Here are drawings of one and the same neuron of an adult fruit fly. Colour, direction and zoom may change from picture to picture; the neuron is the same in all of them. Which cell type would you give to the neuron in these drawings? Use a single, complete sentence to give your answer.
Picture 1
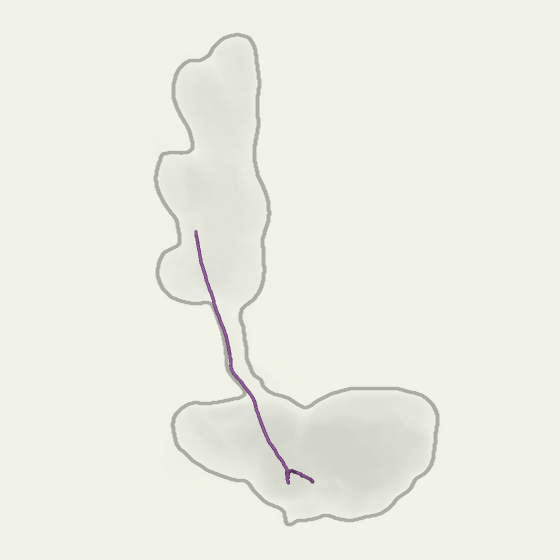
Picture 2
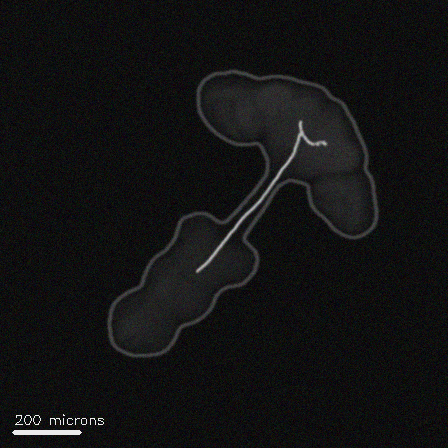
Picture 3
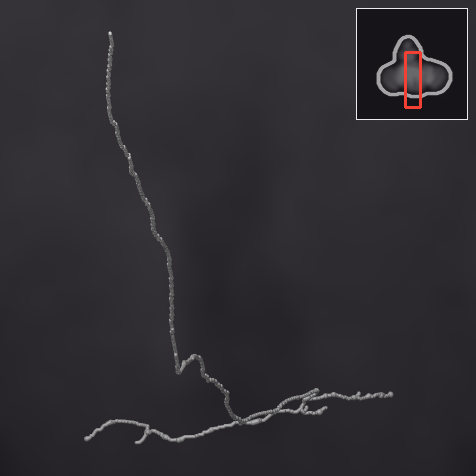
So far as cell type goes, this neuron is LgAG8.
